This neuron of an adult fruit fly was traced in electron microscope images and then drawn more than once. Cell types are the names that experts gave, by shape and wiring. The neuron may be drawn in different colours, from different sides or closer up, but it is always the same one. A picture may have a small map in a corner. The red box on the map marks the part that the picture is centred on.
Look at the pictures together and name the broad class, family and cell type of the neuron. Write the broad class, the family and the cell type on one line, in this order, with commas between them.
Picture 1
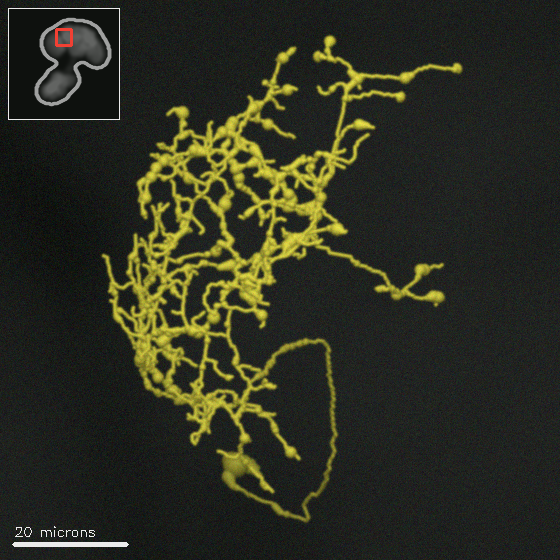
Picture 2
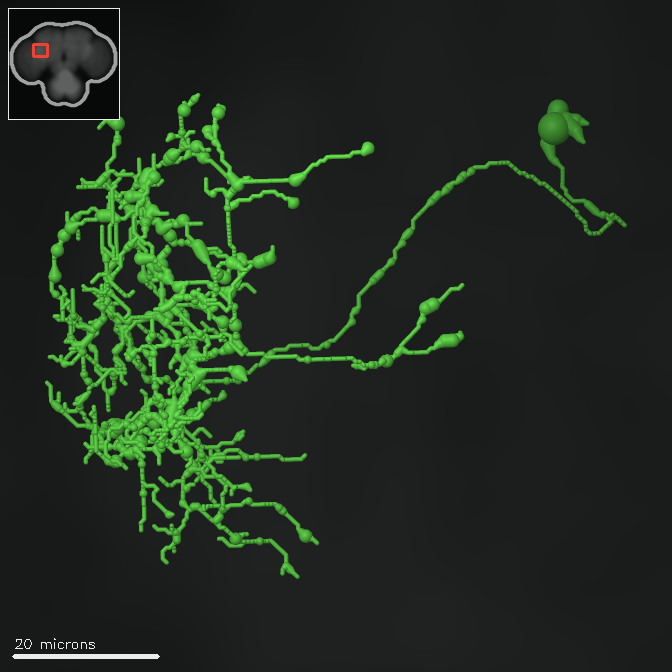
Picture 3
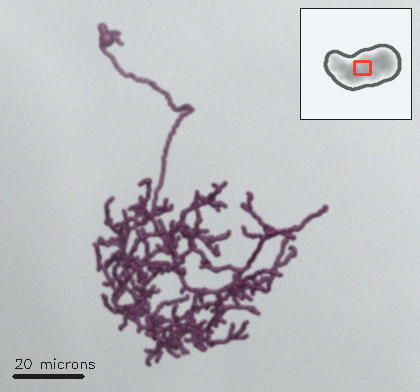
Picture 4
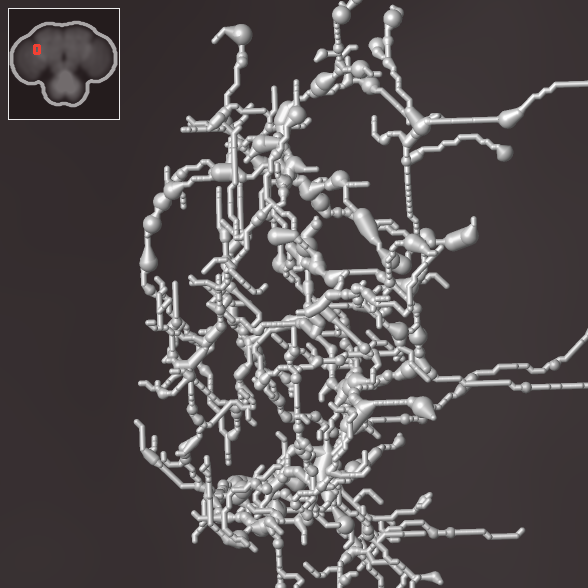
central-brain intrinsic neuron, hemilineage VLPp&l1_anterior, AVLP465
